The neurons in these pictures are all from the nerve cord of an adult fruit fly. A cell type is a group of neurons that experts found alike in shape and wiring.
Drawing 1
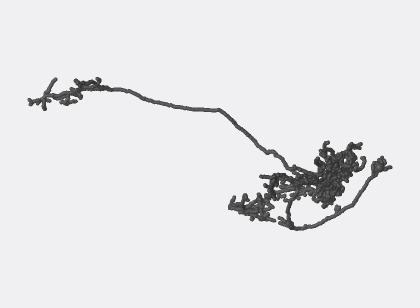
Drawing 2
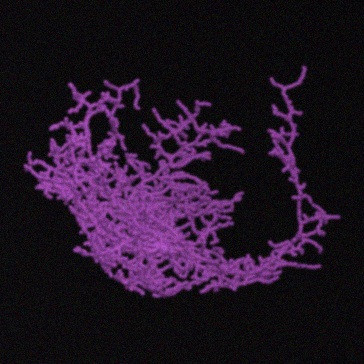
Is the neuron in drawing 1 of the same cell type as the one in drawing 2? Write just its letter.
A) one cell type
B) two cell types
B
